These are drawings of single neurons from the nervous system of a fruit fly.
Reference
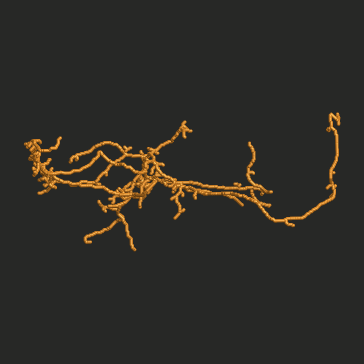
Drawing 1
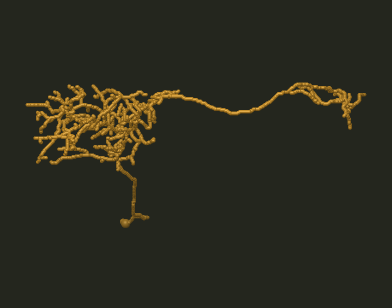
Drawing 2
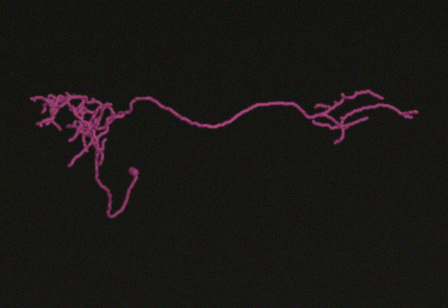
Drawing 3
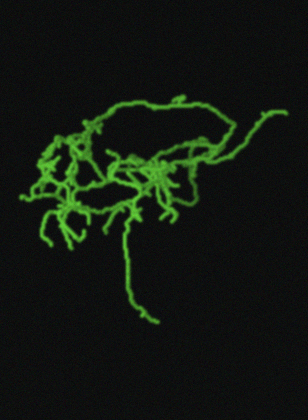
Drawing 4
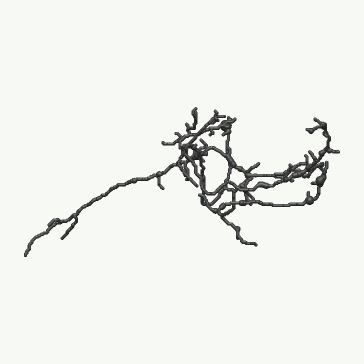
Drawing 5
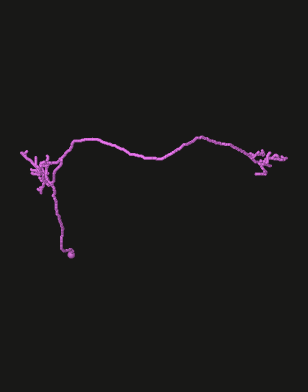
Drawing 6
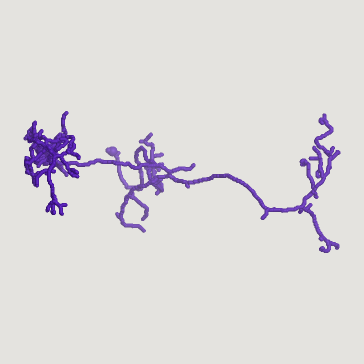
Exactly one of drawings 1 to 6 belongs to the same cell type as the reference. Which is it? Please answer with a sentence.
Drawing 4 is of the same cell type.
